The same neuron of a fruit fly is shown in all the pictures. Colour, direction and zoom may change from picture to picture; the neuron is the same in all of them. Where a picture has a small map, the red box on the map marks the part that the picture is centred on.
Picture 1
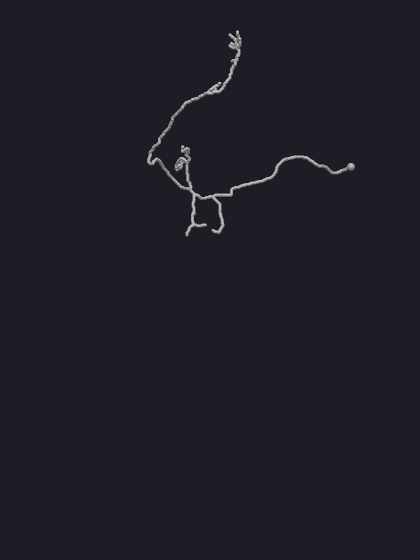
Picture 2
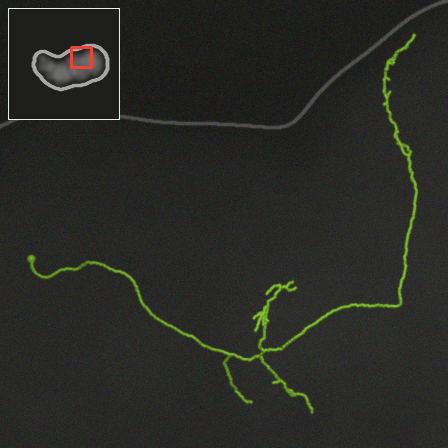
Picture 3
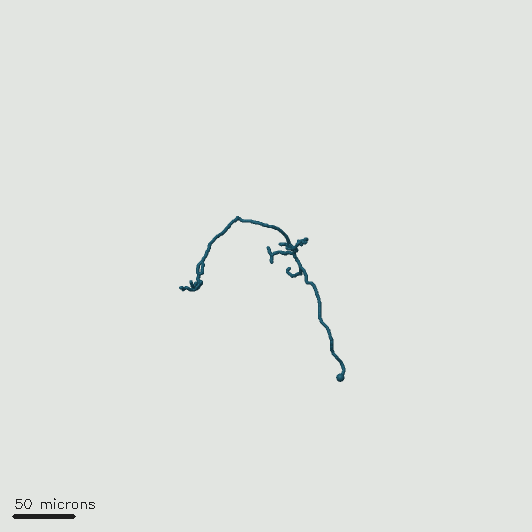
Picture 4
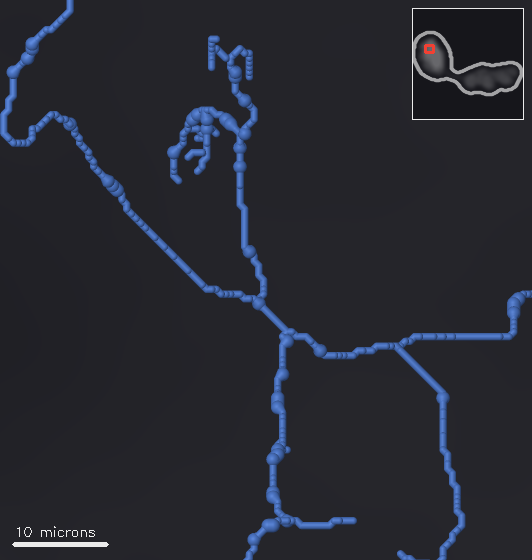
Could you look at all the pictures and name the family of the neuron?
class CX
